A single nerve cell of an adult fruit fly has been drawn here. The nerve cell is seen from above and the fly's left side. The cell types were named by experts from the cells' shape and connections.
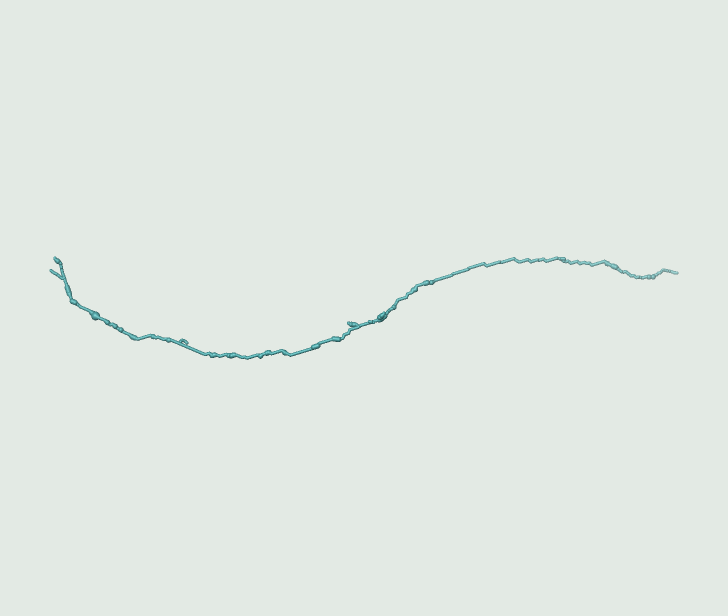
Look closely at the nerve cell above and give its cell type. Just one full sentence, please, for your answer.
This nerve cell is of the type SNta31.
